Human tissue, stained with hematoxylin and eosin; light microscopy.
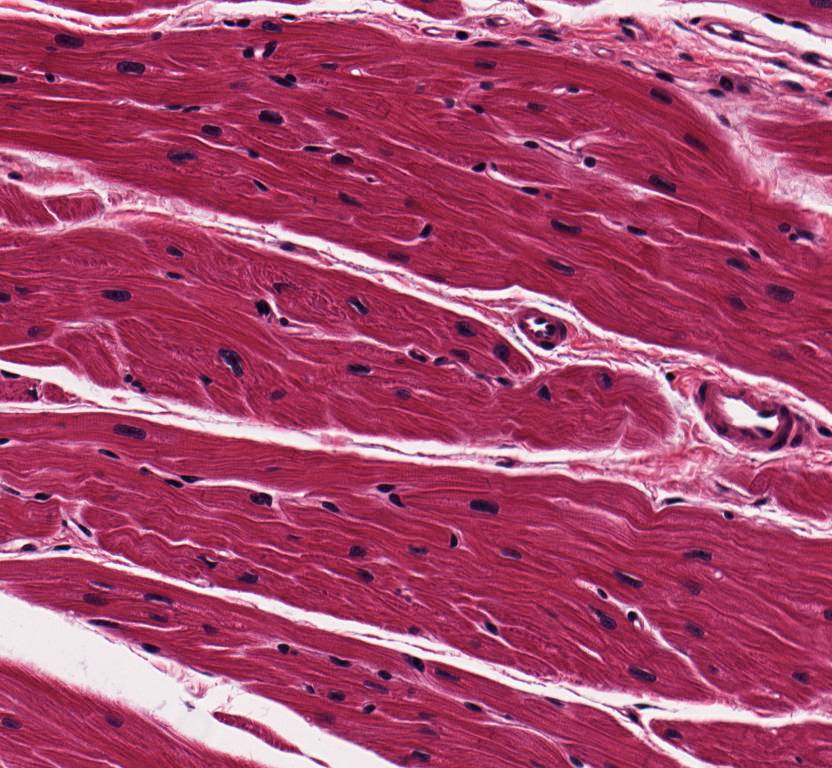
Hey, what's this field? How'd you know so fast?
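Field: myocardium. Nuclei oval, central in each fibre, not at the edge. Cytoplasm deep pink, finely streaked lengthwise.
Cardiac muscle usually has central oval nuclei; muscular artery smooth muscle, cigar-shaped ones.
Few small vessels in connective tissue between bundles, just right of centre.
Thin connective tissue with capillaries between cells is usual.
Empty white clefts separate bundles, widest lower left.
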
